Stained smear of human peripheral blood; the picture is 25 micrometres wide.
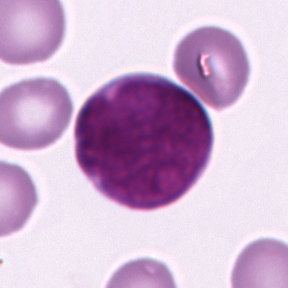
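Myeloblast: a cell with a smooth, round outline, from a stained peripheral blood smear. Its round nucleus, about 12 micrometres across, takes up nearly the entire cell and leaves no more than a very thin rim of cytoplasm. Deep reddish purple staining marks the nucleus. No distinct granules can be made out anywhere in the cell.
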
